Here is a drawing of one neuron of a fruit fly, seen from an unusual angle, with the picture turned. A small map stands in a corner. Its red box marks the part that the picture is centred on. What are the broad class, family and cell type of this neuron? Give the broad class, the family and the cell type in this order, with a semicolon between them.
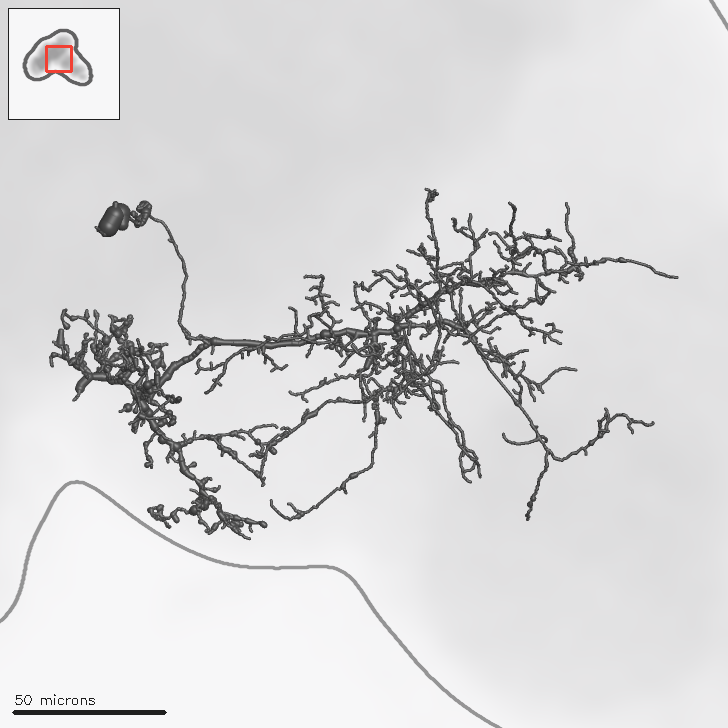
nerve-cord intrinsic neuron; hemilineage 13A; IN13A011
